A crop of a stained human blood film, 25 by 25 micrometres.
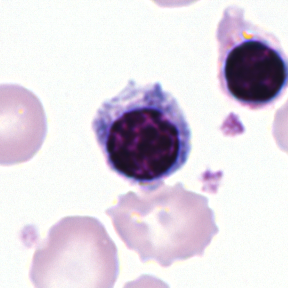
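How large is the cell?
About 9 micrometres across.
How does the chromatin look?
Dark purple, coarsely clumped into patches.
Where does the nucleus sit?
Toward the lower edge; pale greyish blue cytoplasm is widest above it, and the upper edge is ragged with small frayed projections.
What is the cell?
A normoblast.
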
